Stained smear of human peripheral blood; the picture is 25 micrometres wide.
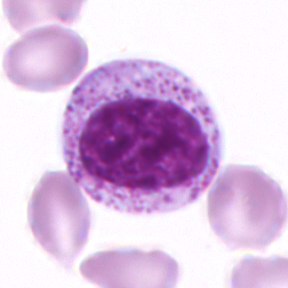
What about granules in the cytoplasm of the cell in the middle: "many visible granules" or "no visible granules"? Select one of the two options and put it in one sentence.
What the cytoplasm holds is many visible granules.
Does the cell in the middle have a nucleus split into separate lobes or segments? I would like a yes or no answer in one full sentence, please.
No, one compact round, oval or kidney-shaped mass makes up the nucleus of this cell.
